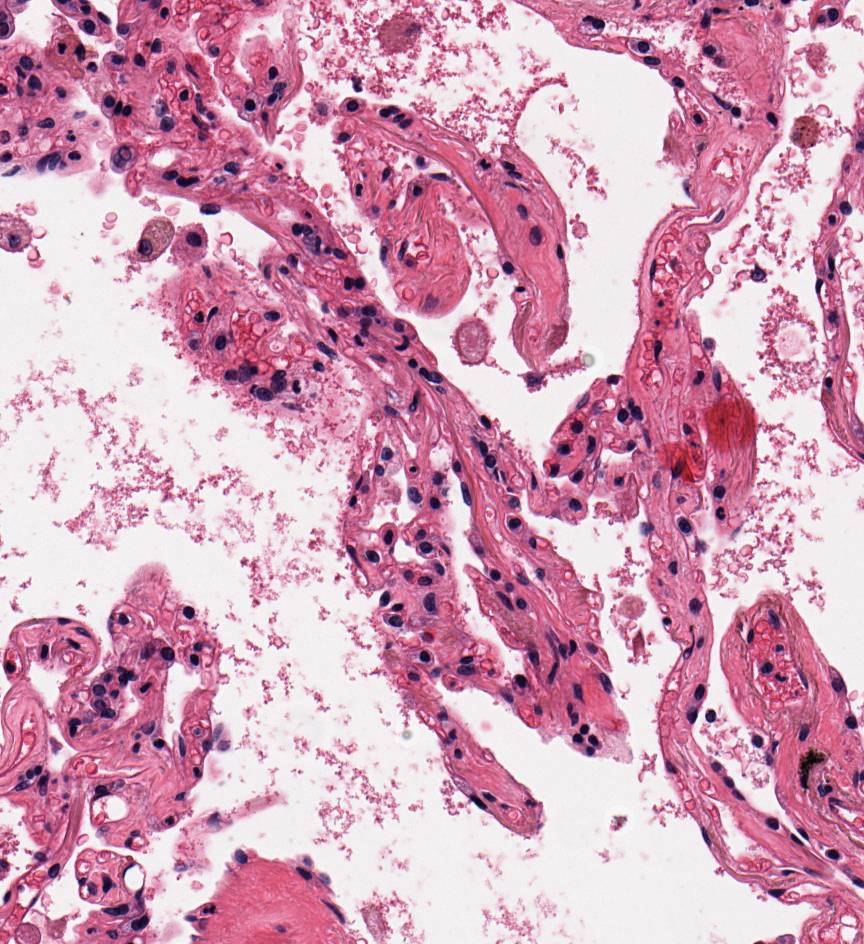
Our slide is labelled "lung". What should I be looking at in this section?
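This section is lung. Look first at the thin branching strands of tissue running across the field, separating large open spaces that take up most of its area.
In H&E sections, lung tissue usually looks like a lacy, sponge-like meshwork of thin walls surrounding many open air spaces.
These strands and spaces fit that pattern well. Many of the strands hold small capillaries packed with red blood cells. The nuclei within the strands are small, dark and mostly oval to elongated. As for glands, there are none in this field.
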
